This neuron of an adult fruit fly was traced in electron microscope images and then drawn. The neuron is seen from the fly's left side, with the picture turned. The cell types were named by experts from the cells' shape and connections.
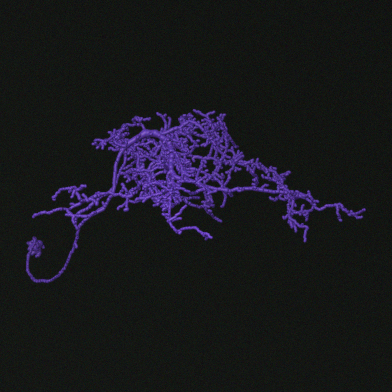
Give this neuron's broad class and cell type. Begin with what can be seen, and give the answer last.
The picture shows dozens of branch ends. In this view it is wider than it is tall. This is a central-brain intrinsic neuron. It is of cell type PS058.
